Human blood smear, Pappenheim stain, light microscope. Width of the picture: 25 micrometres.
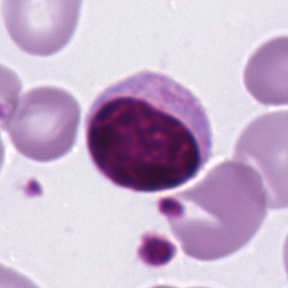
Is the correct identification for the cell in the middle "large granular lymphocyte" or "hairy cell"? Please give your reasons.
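This is a large granular lymphocyte rather than a hairy cell. Its outline is smooth and rounded. The nucleus lies toward the lower left, so the cytoplasm forms a crescent at the upper right. The chromatin is dark purple and coarsely clumped, and the cytoplasm is pale lilac-grey.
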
